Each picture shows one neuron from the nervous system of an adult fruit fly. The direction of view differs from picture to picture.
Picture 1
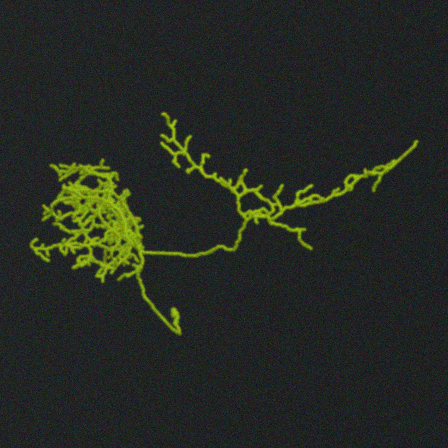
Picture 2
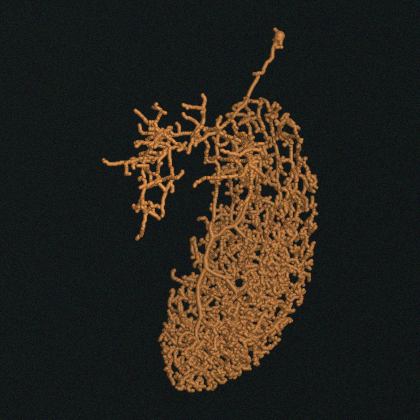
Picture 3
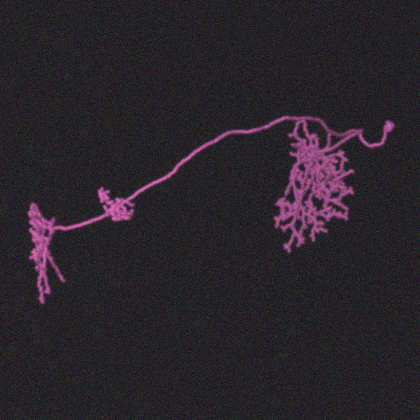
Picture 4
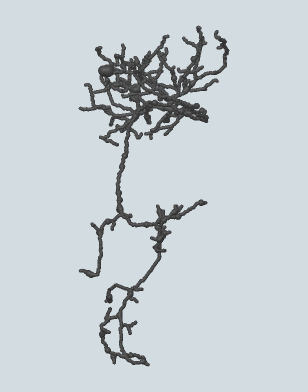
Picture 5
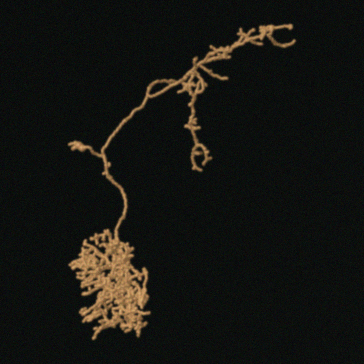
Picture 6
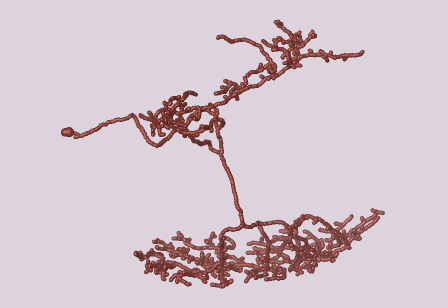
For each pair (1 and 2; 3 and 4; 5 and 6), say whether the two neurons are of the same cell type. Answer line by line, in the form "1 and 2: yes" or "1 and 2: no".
1 and 2: no
3 and 4: no
5 and 6: no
